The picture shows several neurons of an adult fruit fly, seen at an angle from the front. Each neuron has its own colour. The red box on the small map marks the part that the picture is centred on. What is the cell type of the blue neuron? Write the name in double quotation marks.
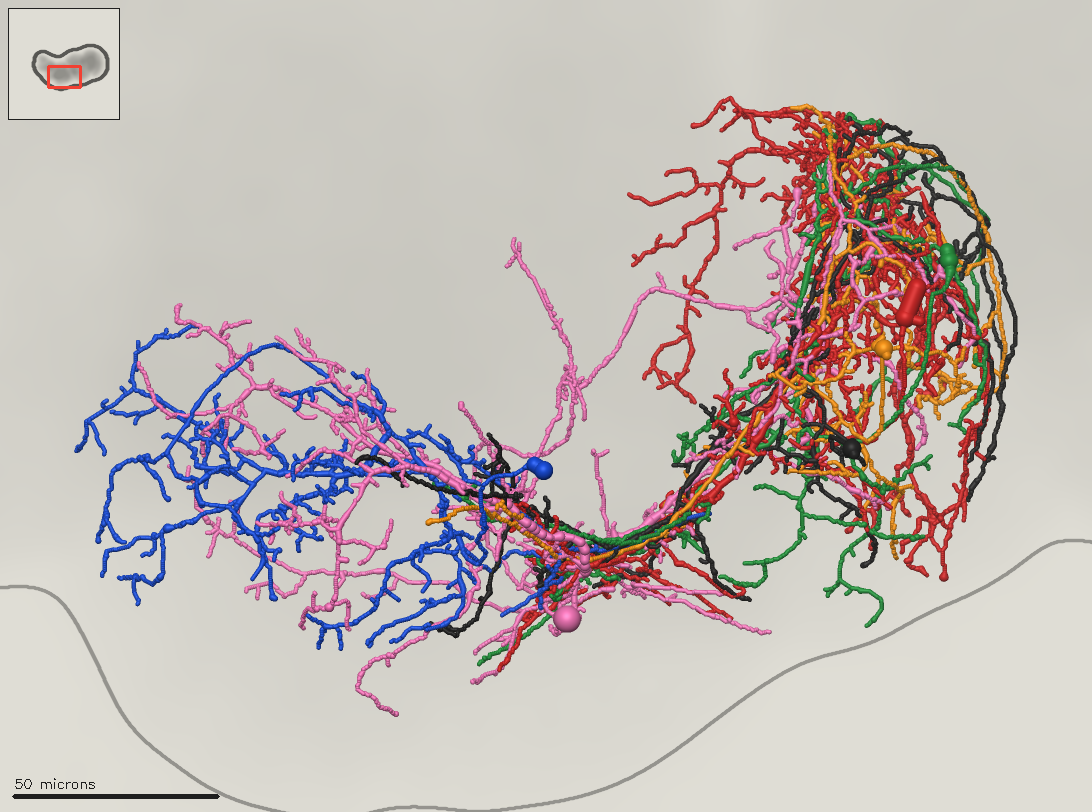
"IN16B061"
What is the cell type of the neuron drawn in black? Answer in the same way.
"IN16B058"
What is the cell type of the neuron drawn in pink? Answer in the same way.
"IN10B012"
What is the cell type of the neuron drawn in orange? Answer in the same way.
"IN16B070"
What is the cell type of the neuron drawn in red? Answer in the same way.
"IN16B020"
